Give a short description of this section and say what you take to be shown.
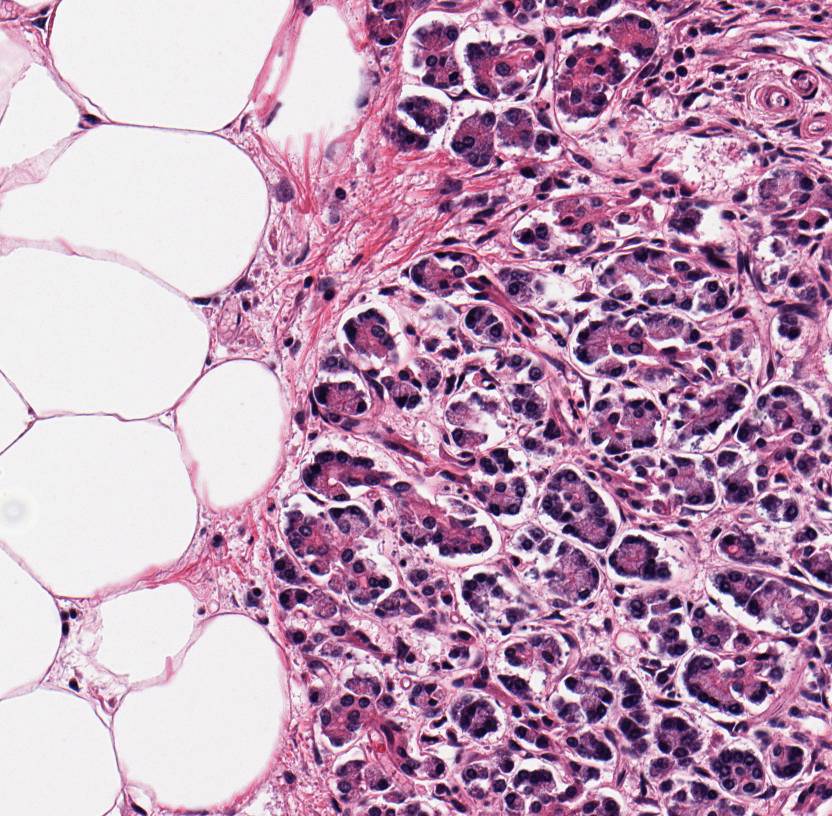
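Start with roughly the left third of the field: that is fat. The right two-thirds is densely packed glandular tissue, built from many small rounded acini lying close together. The cells lining them have dark round nuclei and granular purple-pink cytoplasm, and thin strands of pink collagen with spindle-shaped nuclei run between the acini. This is pancreas.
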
